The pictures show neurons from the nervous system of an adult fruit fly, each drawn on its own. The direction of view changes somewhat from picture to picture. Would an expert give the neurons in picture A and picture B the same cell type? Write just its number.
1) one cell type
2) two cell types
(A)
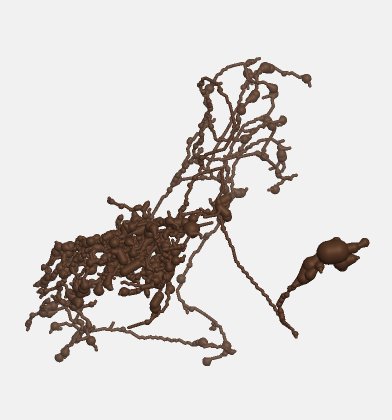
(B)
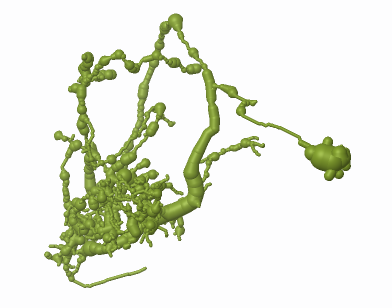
2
